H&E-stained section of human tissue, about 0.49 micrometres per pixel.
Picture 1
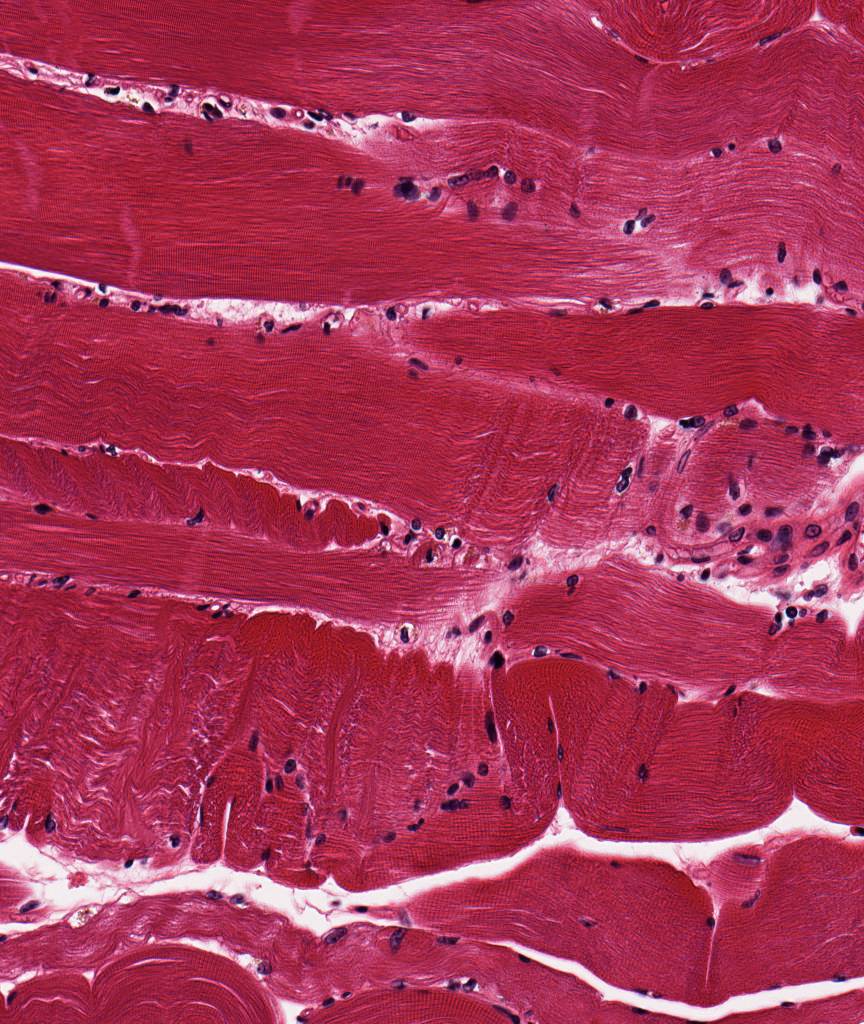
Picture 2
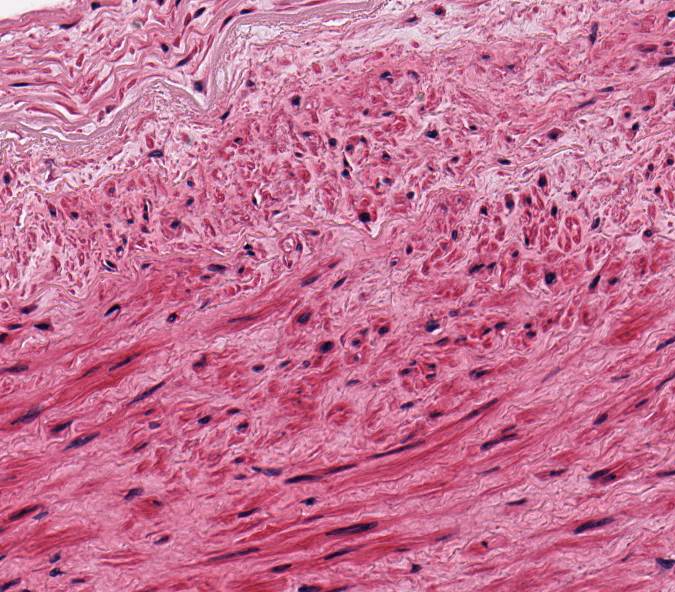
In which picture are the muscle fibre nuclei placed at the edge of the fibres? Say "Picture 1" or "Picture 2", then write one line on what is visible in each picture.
Picture 1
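What picture 1 shows: The small, dark, elongated fibre nuclei lie at the edges of the fibres rather than in their centres.
What picture 2 shows: In the upper middle of the field, smooth muscle cells are cut across as rounded pink profiles, some holding a small central nucleus.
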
